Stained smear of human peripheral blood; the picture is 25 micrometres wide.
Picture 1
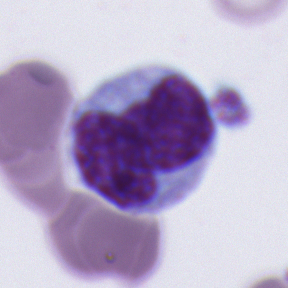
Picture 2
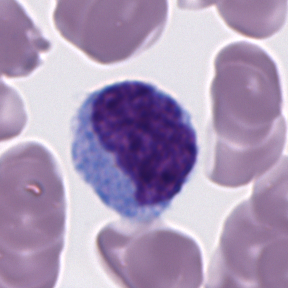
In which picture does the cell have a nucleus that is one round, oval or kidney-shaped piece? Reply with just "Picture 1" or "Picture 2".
Picture 2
